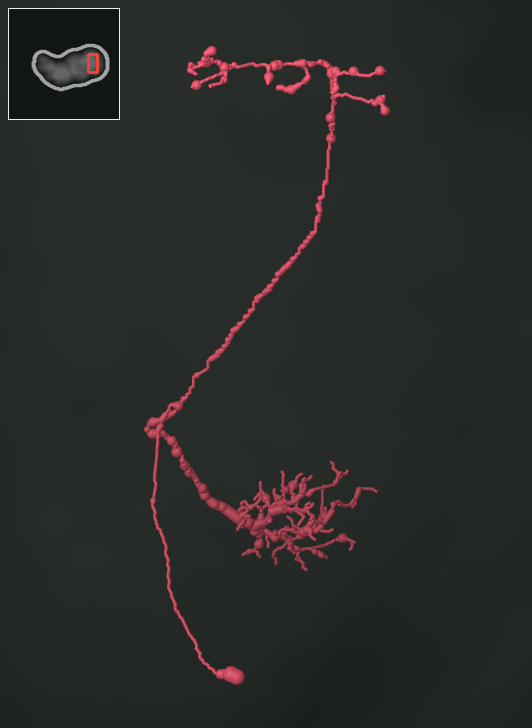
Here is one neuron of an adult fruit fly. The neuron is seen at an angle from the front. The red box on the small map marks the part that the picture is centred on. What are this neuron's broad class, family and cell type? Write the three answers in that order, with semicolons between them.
visual projection neuron; hemilineage VPNv2; LC16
